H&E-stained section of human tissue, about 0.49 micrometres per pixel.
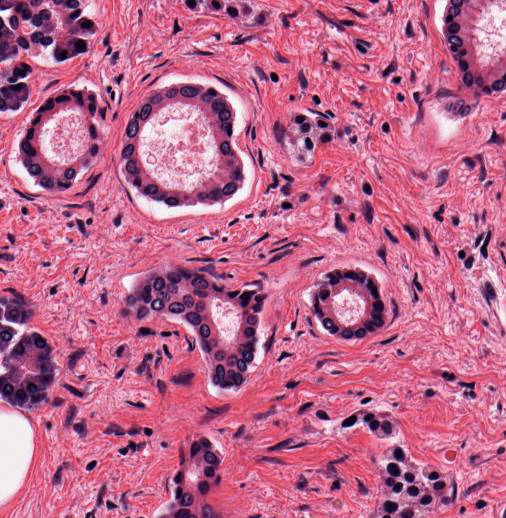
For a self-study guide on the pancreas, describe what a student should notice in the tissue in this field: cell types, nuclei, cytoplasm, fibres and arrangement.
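Taking the arrangement first, small epithelial units lie scattered singly through the field, separated by wide bands of stroma. Next, the lining: cuboidal cells with round, dark nuclei. As for the nuclei, they are fairly uniform in size and shape from unit to unit. Finally, outlines are mostly round, though the unit in the lower centre is angular and irregular.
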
